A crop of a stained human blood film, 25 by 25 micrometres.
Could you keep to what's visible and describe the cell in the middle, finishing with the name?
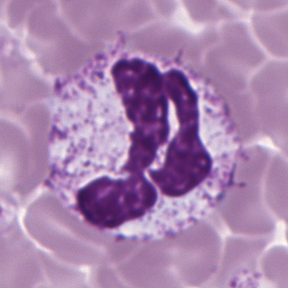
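Start with the nucleus: a narrow pale cleft runs vertically between its right-hand lobe and the rest of it. Its chromatin is dark purple and coarsely clumped. Around it, the cytoplasm holds many small lilac granules. Those granules neither cover nor obscure the nucleus. This is a segmented neutrophil.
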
